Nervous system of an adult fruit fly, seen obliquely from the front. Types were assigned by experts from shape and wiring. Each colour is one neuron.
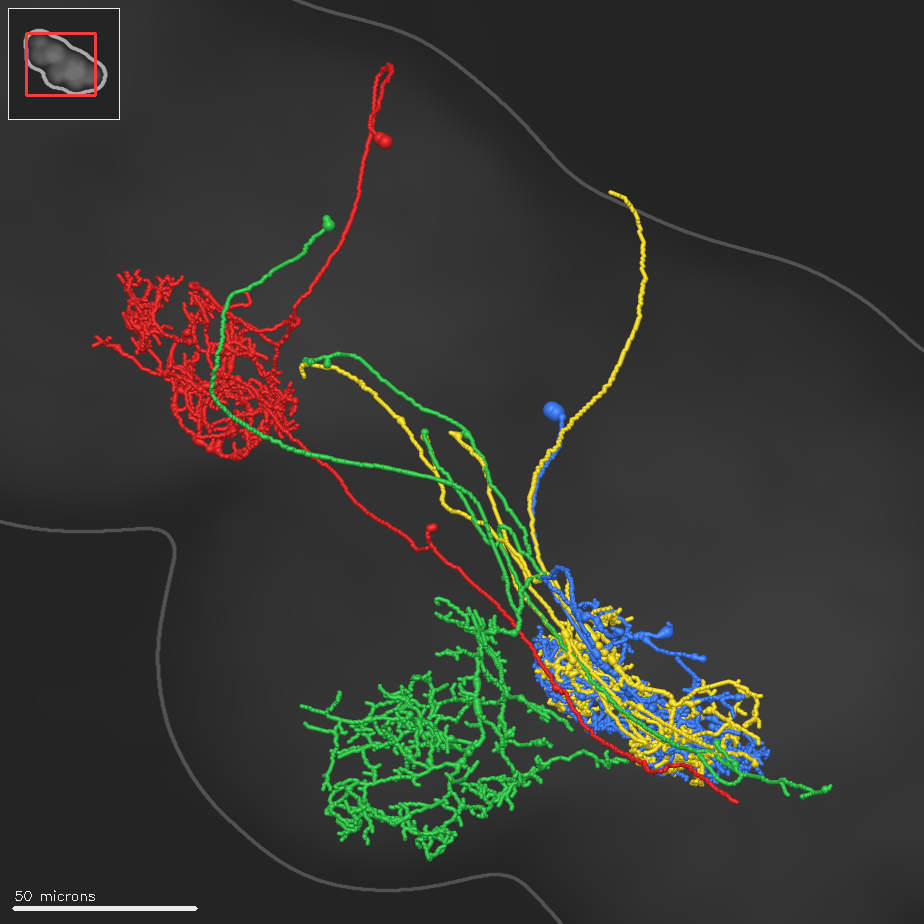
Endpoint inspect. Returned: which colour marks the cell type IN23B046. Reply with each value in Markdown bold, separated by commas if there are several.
**red**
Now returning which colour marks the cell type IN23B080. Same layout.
**green**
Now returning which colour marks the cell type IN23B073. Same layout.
**yellow**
